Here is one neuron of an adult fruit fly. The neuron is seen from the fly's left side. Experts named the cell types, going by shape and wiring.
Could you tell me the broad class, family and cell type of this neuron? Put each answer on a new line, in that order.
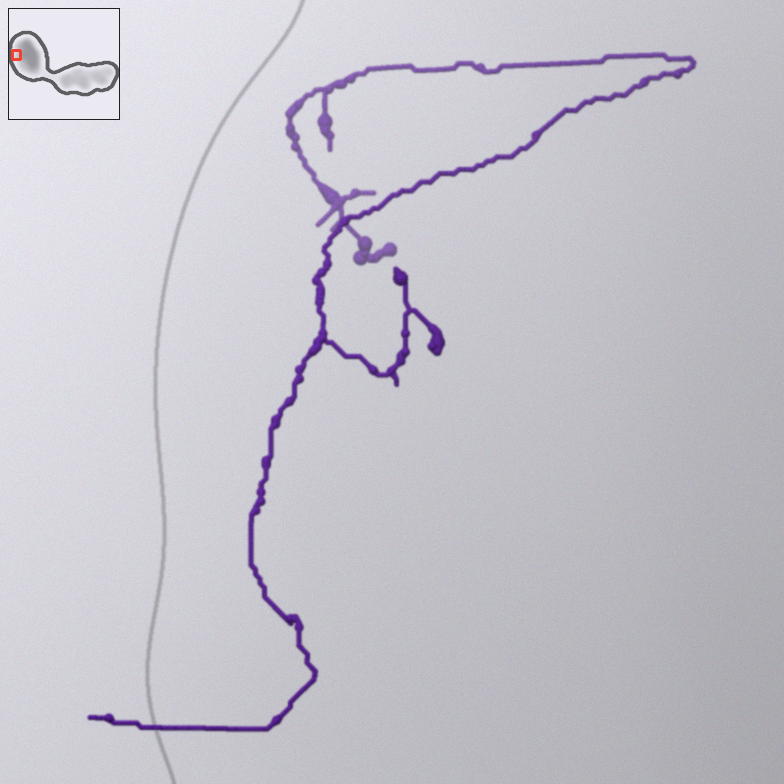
sensory neuron entering the brain
class olfactory
ORN_DL4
